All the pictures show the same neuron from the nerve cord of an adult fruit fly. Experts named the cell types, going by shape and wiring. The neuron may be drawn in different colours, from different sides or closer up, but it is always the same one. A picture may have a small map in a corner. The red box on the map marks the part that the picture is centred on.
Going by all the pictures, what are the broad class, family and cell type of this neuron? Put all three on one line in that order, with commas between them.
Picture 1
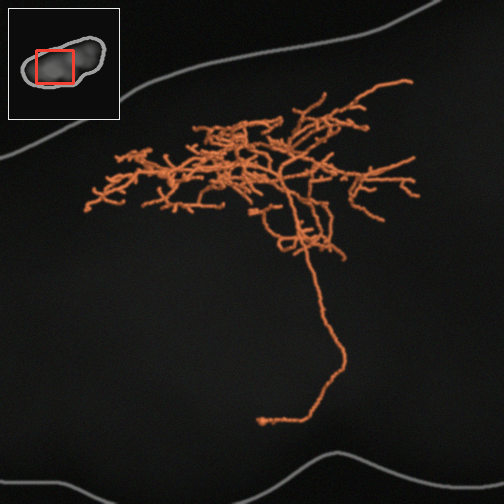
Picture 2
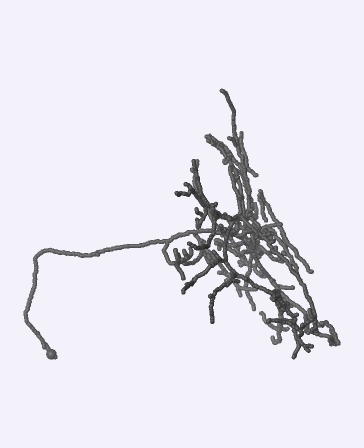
nerve-cord intrinsic neuron, hemilineage 00A, IN00A057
